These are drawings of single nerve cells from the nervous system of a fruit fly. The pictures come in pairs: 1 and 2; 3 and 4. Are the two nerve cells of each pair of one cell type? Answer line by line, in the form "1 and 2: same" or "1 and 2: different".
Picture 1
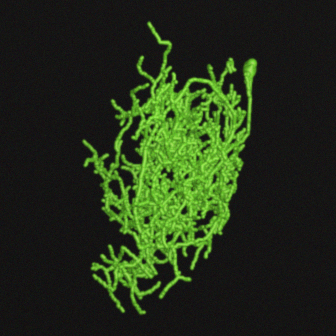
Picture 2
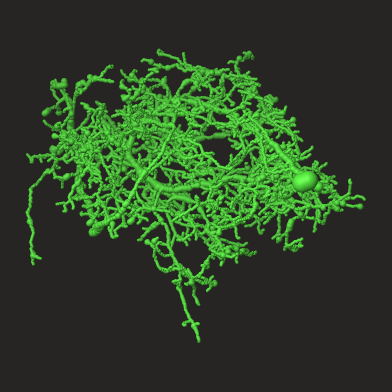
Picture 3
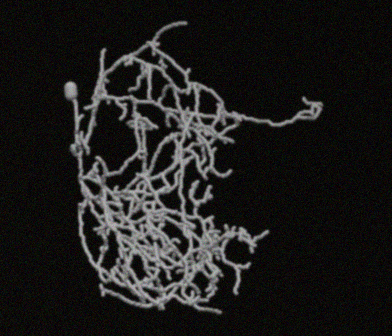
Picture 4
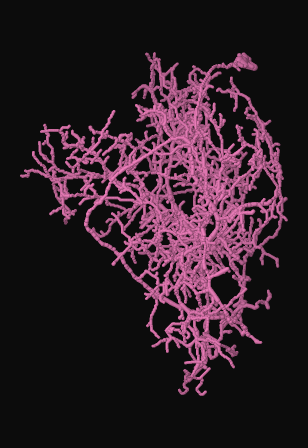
1 and 2: same
3 and 4: different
